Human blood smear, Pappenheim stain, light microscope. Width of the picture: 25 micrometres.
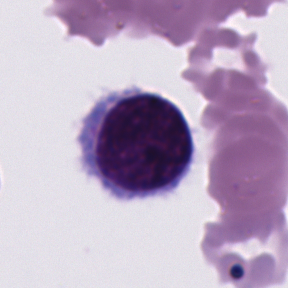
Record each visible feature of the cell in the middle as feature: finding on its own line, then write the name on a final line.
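Chromatin: dark purple, densely packed
Cytoplasm: scant, thin rim around nucleus
Rim: widest on left side
Edge: ragged, fine irregular projections
Identity: hairy cell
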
